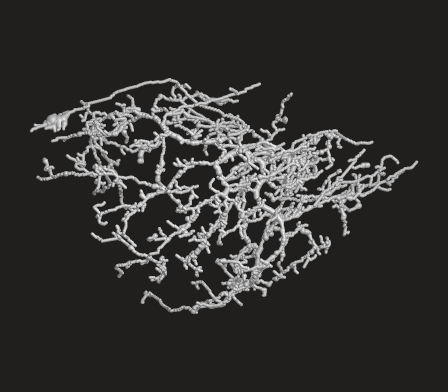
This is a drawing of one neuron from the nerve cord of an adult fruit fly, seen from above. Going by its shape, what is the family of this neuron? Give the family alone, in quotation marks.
"hemilineage 03B"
